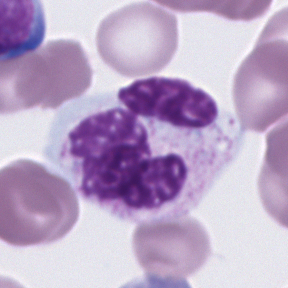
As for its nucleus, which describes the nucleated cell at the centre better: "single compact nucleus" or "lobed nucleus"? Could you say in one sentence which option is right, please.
There is a nucleus divided into separate segments in this cell.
